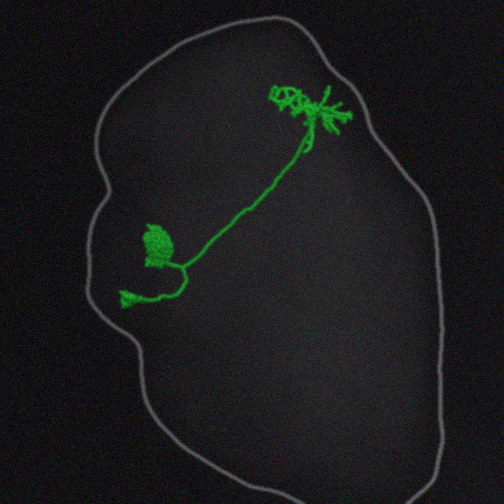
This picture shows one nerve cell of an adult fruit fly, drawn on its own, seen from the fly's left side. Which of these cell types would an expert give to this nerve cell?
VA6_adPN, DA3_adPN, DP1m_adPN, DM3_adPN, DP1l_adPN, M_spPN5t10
DP1l_adPN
